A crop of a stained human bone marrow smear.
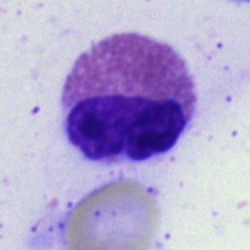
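Eosinophil, the cell in the middle of a stained human bone marrow smear. Notice first that the nucleus lies across the lower half of the cell, and its chromatin is dense and dark purple. Now look at the cytoplasm: it is plentiful and pinkish-purple, and pinkish granules fill it.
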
